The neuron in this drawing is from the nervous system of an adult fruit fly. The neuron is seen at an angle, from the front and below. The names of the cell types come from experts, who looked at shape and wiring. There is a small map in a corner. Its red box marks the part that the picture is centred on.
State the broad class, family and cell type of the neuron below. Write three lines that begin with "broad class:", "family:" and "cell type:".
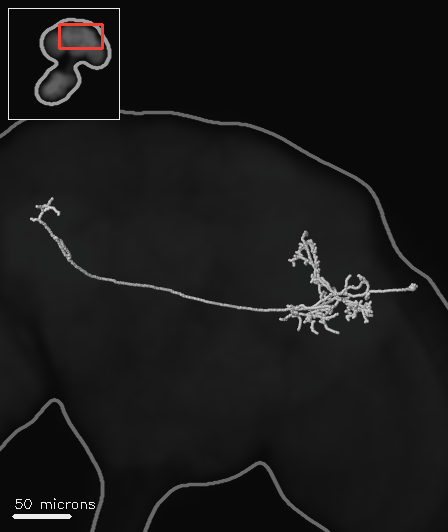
broad class: central-brain intrinsic neuron
family: hemilineage VLPl2_posterior
cell type: PVLP049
